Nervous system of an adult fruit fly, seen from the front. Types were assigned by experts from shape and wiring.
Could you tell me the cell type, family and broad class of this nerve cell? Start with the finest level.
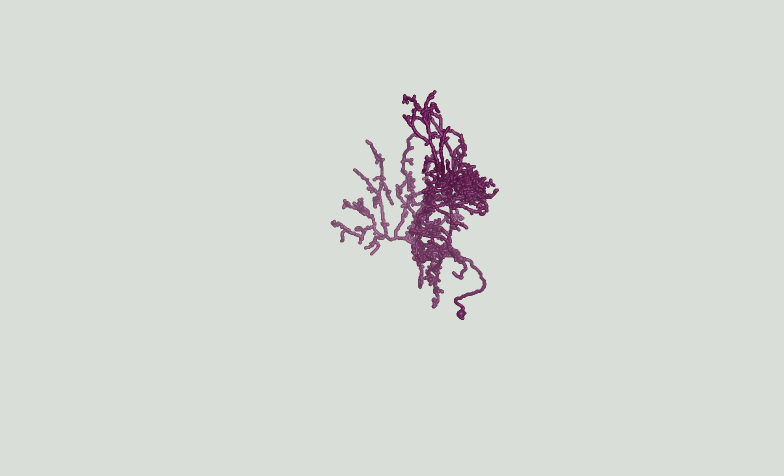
LAL200; hemilineage LALv1_ventral; central-brain intrinsic neuron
